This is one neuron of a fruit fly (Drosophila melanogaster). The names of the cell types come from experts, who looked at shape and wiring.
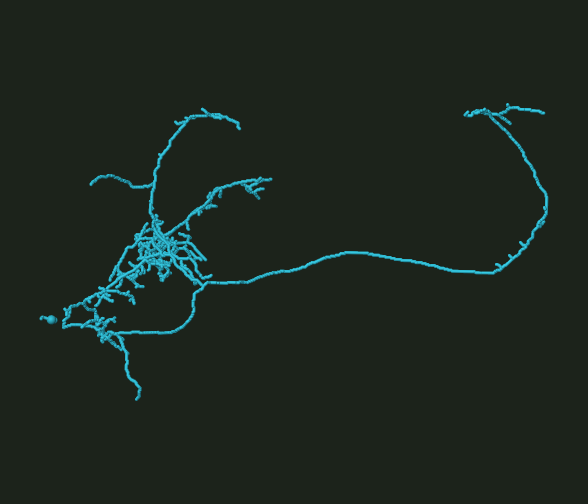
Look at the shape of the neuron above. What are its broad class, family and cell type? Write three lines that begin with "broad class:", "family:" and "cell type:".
broad class: central-brain intrinsic neuron
family: hemilineage VLPl&d1_dorsal
cell type: CB1165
